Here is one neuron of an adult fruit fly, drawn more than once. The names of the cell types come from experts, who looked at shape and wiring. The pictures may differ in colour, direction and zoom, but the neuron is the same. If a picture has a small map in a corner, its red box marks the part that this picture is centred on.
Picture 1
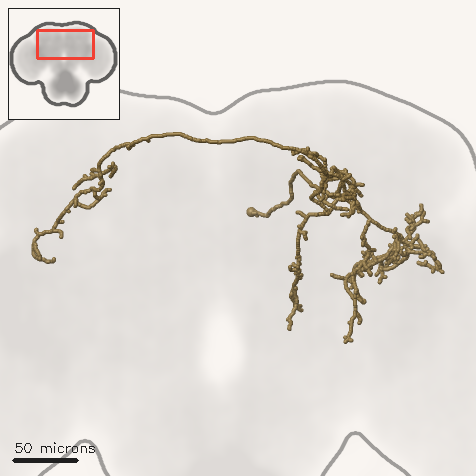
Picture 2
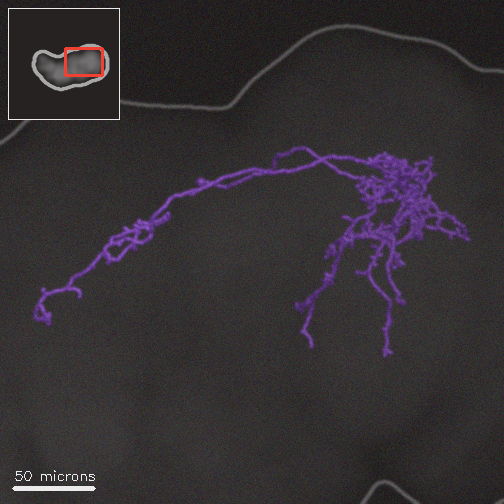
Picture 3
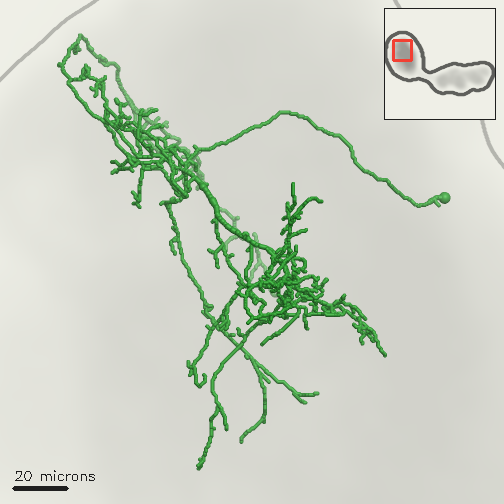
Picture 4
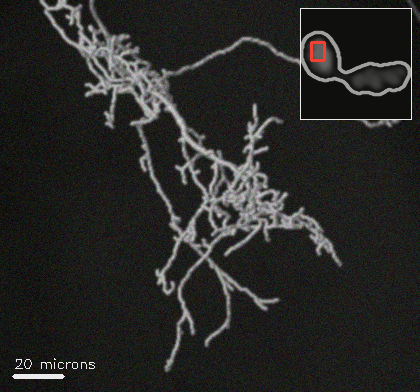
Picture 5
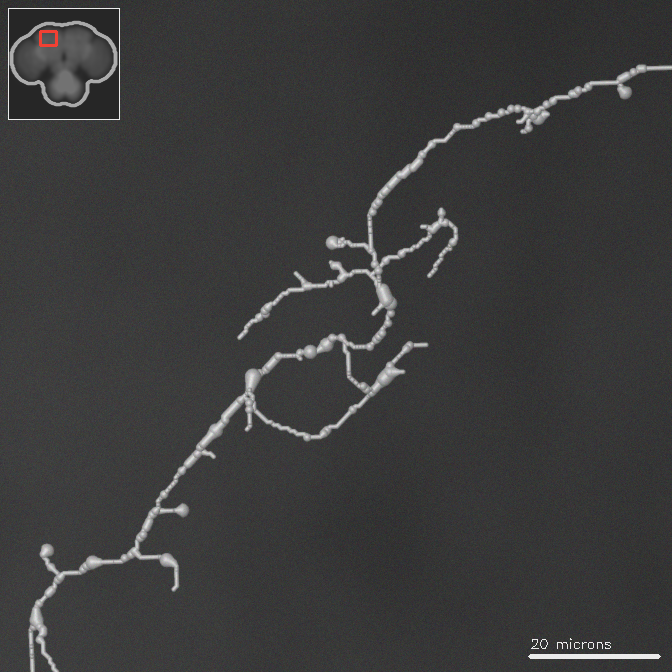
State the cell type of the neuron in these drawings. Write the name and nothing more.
pC1_2a/2b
